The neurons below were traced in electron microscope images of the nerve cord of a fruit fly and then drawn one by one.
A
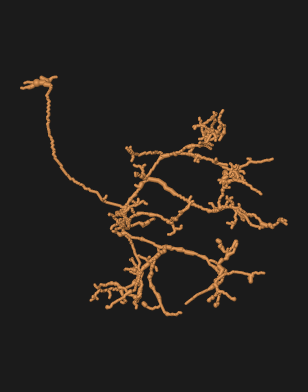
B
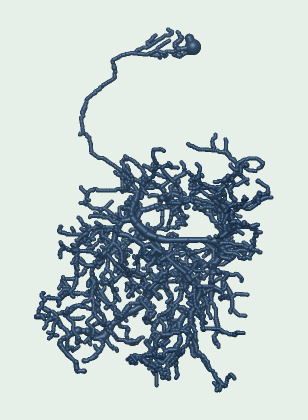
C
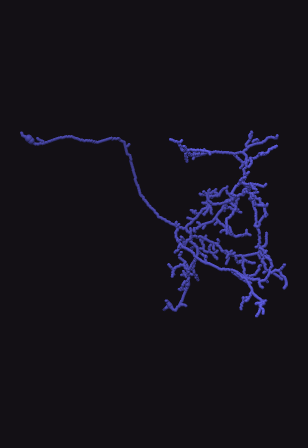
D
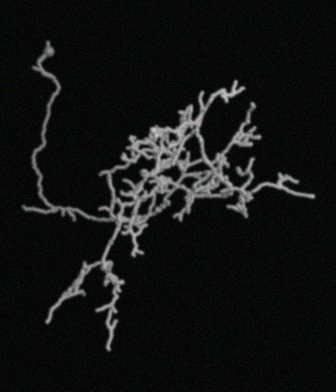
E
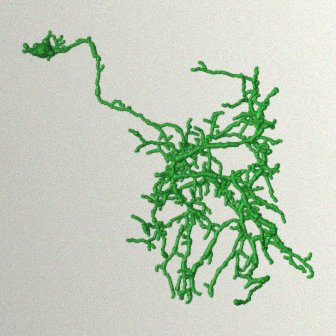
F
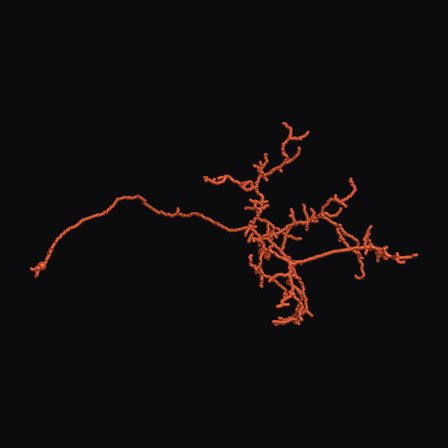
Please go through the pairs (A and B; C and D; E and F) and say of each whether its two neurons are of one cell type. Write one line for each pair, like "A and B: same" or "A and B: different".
A and B: different
C and D: same
E and F: different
